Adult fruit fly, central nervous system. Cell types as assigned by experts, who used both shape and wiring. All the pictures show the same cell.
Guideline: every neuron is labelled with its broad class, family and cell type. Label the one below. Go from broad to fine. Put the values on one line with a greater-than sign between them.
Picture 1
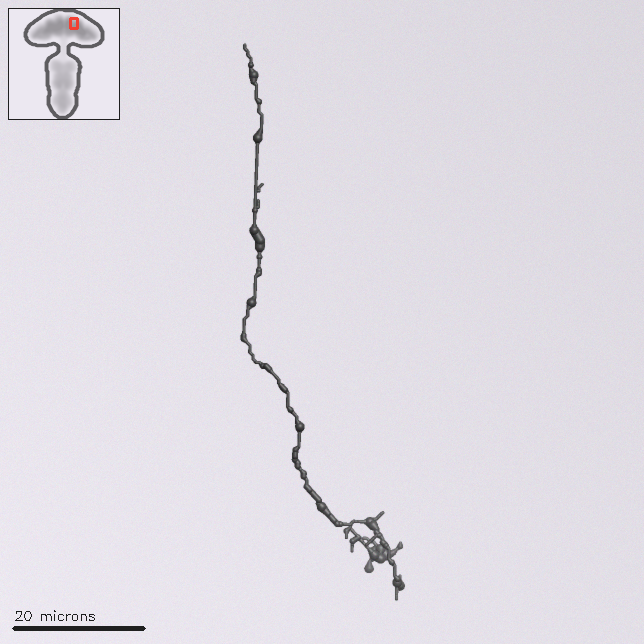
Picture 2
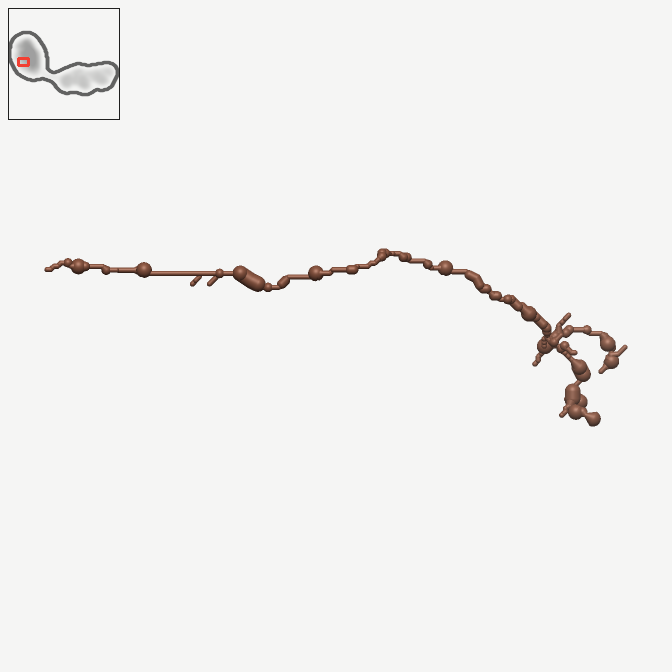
sensory neuron entering the brain > class mechanosensory > JO-CA2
